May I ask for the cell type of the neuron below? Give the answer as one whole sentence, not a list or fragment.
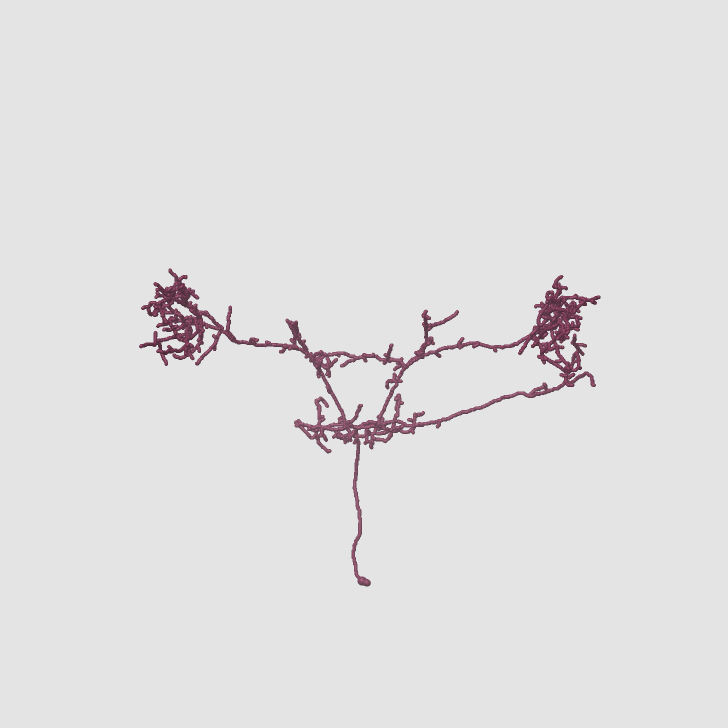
In the scheme of cell types, this neuron is AVLP607.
